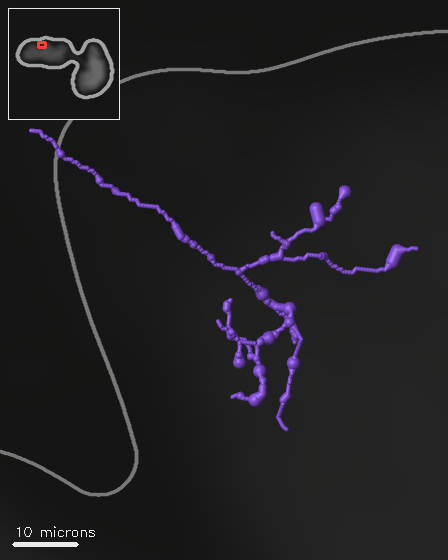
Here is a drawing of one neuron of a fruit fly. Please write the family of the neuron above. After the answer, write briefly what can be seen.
The name of its family is class mechanosensory tactile. It is a sensory neuron entering the nerve cord. It lies in the nerve cord. No cell body is drawn. There are a dozen or fewer branch ends.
